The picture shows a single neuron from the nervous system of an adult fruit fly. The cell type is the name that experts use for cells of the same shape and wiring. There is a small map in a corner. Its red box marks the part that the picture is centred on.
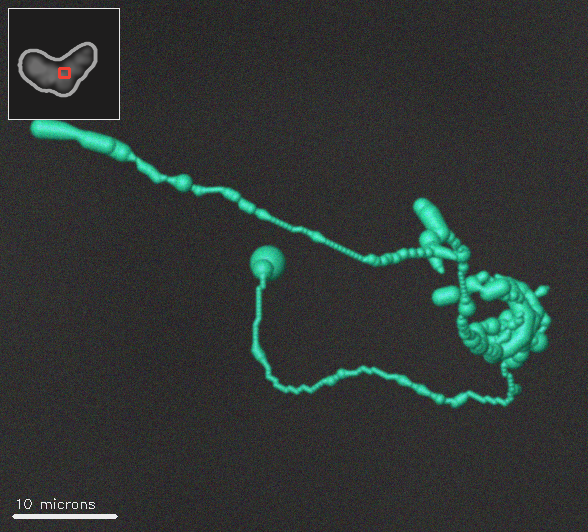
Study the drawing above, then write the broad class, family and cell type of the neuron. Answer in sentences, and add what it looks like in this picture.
Its broad class is optic-lobe intrinsic neuron. The family is Tm. It is of cell type Tm2. Its cell body lies in the middle of the picture. By the scale bar it is about 50 microns wide in this view.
